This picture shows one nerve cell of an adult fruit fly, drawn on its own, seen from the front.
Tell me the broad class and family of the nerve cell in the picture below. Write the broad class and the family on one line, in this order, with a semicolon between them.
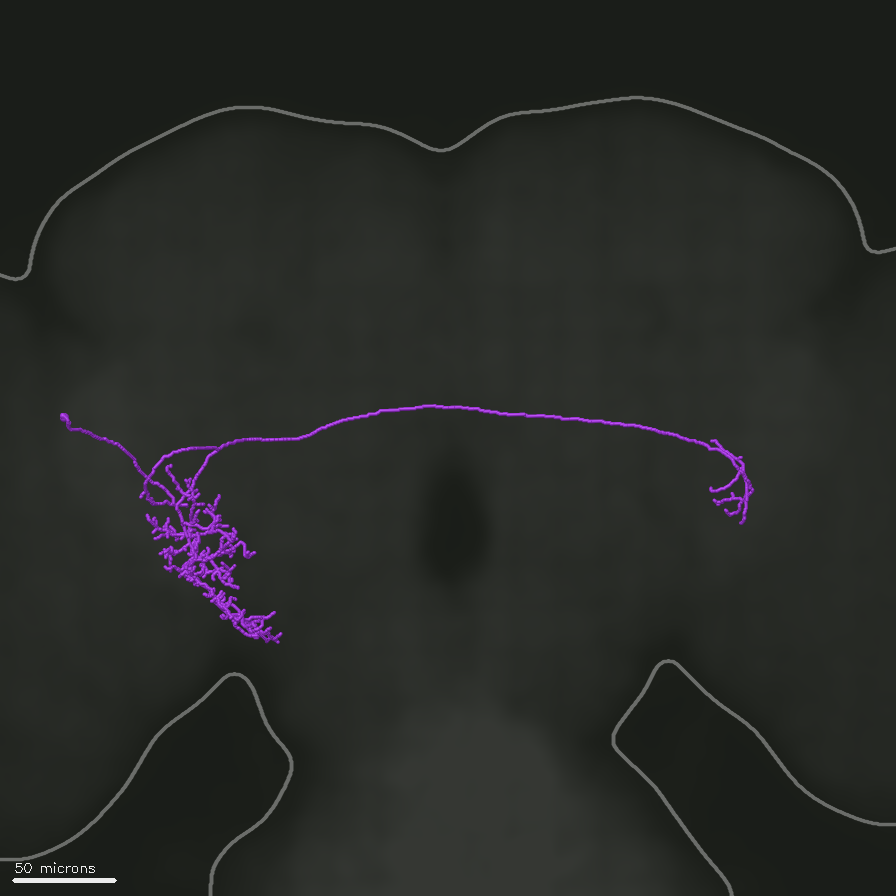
central-brain intrinsic neuron; hemilineage VLPl&d1_lateral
